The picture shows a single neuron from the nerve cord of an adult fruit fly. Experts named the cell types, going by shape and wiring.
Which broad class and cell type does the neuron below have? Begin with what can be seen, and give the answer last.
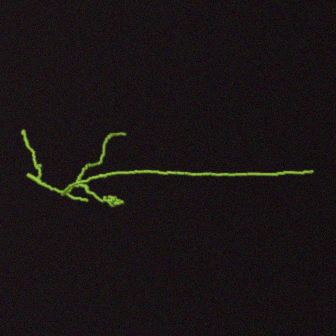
The drawing shows no cell body. In this view it is more than twice as wide as it is tall. Its broad class is sensory neuron ascending to the brain. It is of cell type SAxx02.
